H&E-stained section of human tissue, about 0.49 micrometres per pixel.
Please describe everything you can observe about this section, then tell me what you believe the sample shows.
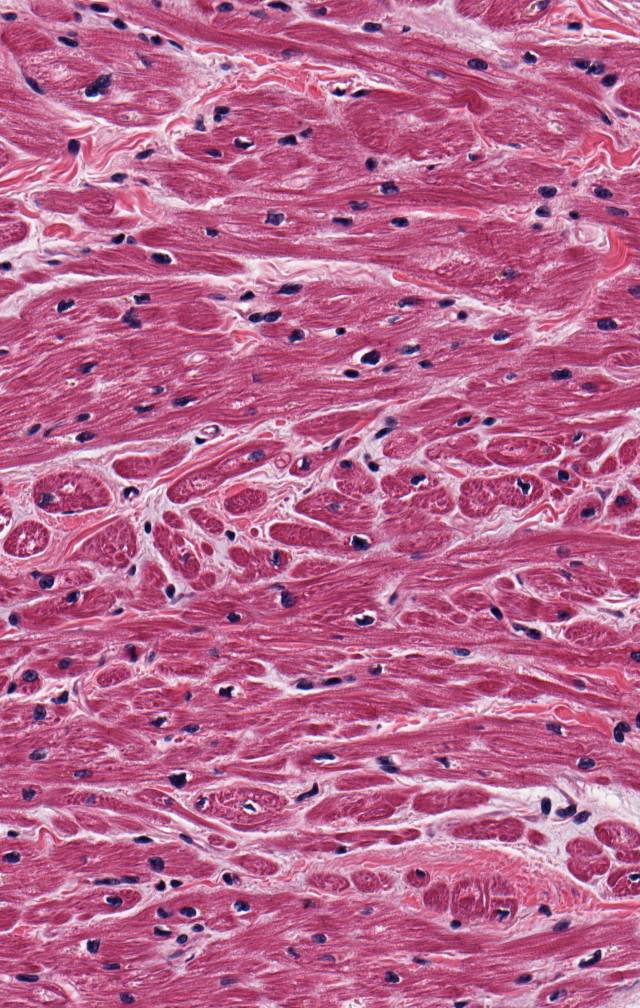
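Finely fibrillar, deep pink cytoplasm makes up the fibres. Where fibres are cut across, a nucleus or a pale zone occupies the centre, surrounded by the fibrillar cytoplasm. The oval, dark nuclei are scattered singly and fairly evenly. Thin strands of pale loose connective tissue separate the fibre bundles. This is the atrial appendage of the heart.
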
